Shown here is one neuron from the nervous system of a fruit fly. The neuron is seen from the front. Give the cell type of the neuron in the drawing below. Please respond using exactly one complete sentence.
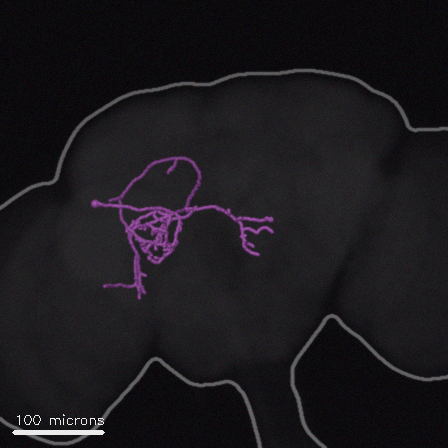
Cell type M_lPNm11A is what this neuron is.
